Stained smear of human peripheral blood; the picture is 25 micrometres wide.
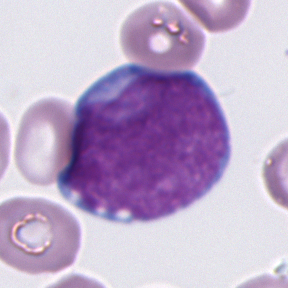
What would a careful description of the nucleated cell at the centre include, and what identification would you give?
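This cell measures about 16 by 14 micrometres, and its nucleus fills about 80% of its area. The chromatin is fine and evenly spread, with no coarse dark clumps. Cytoplasm forms a thin deep-blue rim around the nucleus, widest at the upper left, and a few small clear vacuoles sit in it along the lower left edge. It is a myeloblast.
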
